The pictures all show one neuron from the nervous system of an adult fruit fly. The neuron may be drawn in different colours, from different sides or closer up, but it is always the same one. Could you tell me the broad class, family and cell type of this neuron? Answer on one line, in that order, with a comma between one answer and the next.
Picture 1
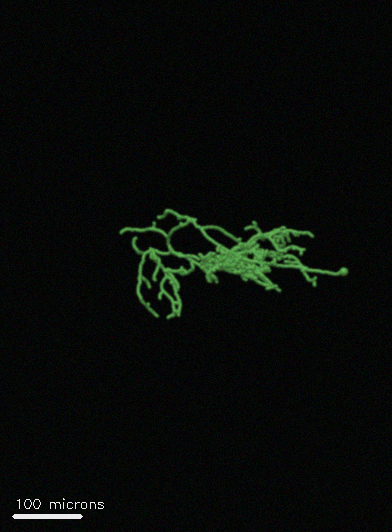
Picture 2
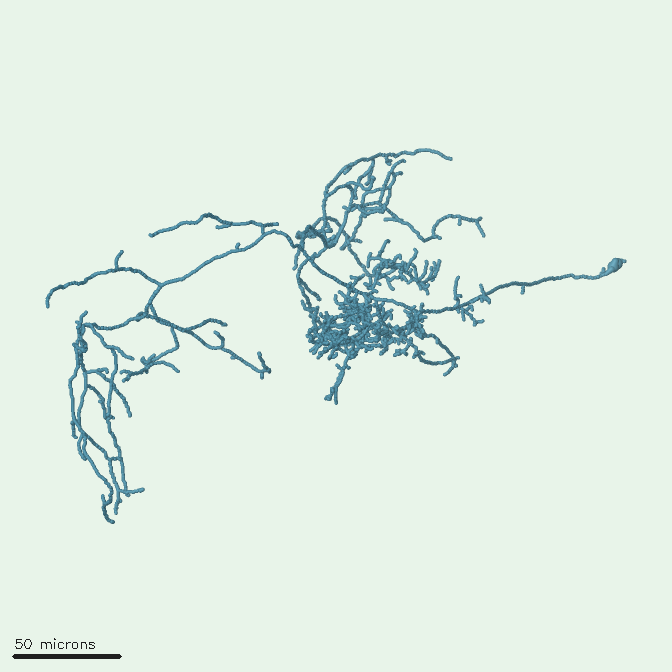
nerve-cord intrinsic neuron, hemilineage 06B, IN06B030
